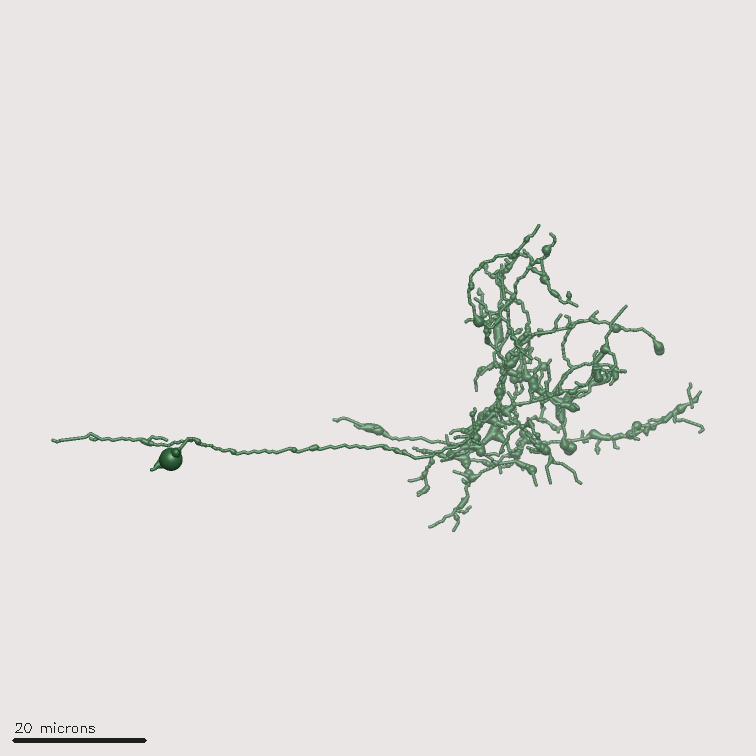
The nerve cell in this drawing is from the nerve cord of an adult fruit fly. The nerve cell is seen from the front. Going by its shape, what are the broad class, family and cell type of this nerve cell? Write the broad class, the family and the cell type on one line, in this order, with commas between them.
nerve-cord intrinsic neuron, hemilineage 14A, IN14A105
